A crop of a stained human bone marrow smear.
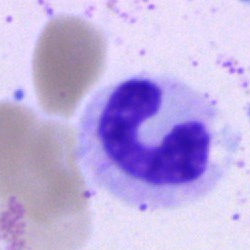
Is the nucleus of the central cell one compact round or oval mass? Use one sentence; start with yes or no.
No, the nucleus is not a compact round or oval mass but a curved band without separate lobes.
